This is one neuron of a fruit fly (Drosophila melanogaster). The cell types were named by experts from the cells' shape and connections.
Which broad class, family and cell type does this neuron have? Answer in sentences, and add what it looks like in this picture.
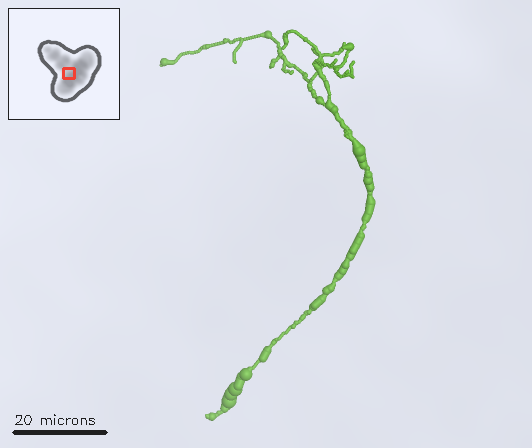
Its broad class is sensory neuron entering the nerve cord. Its family is called class mechanosensory tactile. Its cell type is SNta29. From top to bottom in the picture it spans about 85 microns. In this view it is taller than it is wide.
